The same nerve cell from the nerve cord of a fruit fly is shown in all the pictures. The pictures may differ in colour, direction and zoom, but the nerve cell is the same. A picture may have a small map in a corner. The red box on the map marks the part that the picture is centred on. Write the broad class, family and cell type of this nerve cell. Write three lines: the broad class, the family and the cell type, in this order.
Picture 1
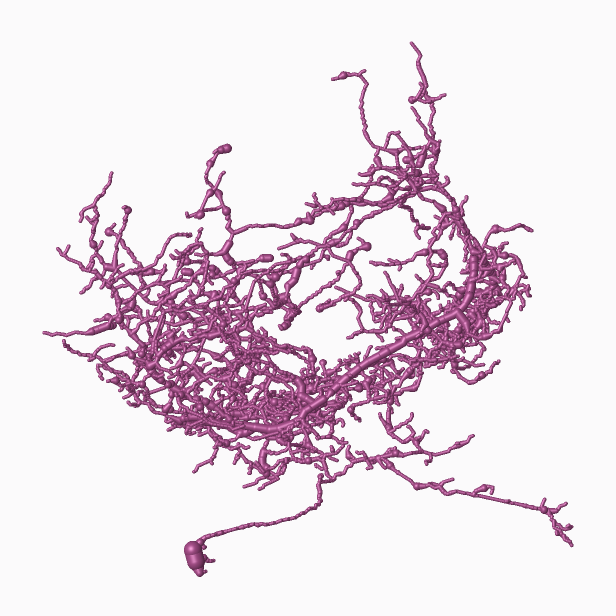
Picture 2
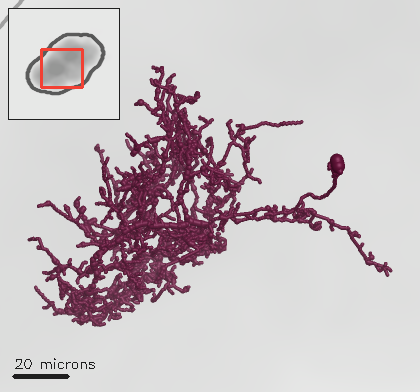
nerve-cord intrinsic neuron
hemilineage 14A
IN14A006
